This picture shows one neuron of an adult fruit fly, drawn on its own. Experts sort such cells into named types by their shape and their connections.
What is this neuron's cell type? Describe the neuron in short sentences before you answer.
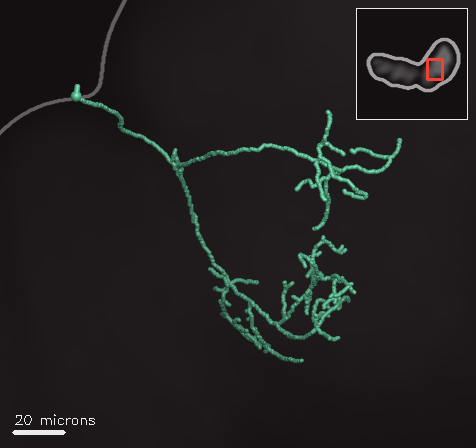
Its cell body lies at the upper left of the picture. By the scale bar it is about 130 microns wide in this view. Dozens of branch ends can be seen. Its broad class is central-brain intrinsic neuron. The cell type is AVLP486.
